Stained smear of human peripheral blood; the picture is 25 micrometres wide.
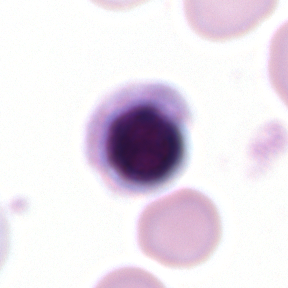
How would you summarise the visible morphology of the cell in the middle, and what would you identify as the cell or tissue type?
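Looking at the middle cell, I notice its nucleus sits off-centre, toward the right. The chromatin looks dark purple and dense, and I can't make out any nucleoli. The cytoplasm carries no granules. This one is a normoblast.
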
